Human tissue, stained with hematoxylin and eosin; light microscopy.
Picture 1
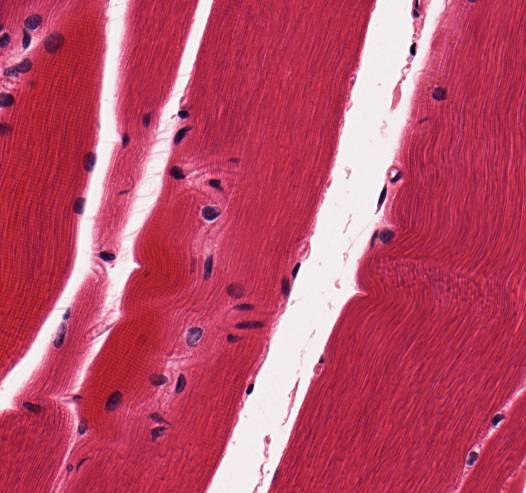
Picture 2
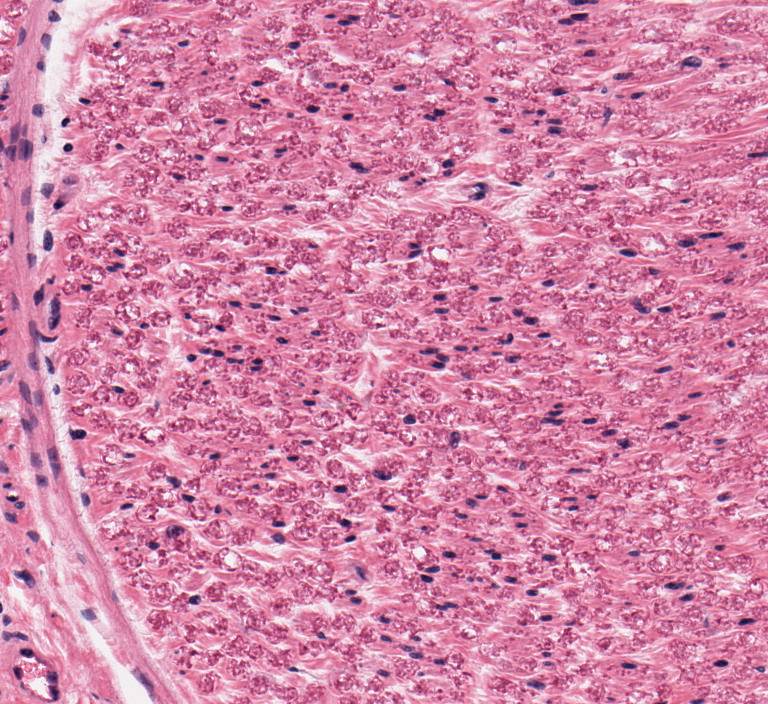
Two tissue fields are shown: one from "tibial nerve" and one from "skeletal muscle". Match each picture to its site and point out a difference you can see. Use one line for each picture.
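The field in picture 1 comes from the skeletal muscle. Long muscle fibres run in parallel diagonally from the lower left to the upper right of the field.
The field in picture 2 comes from the tibial nerve. Most of the field is one large bundle of closely packed small round profiles, bounded on the left by a curved band of layered flattened cells.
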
